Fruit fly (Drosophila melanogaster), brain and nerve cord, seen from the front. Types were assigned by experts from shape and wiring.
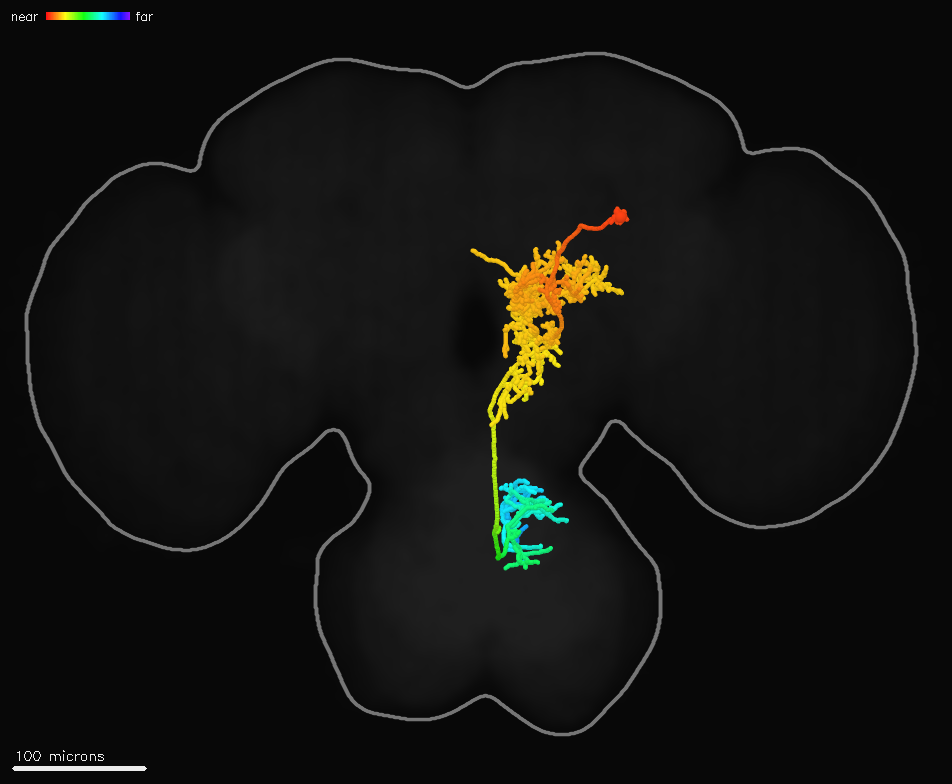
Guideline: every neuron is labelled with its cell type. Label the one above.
DNa04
